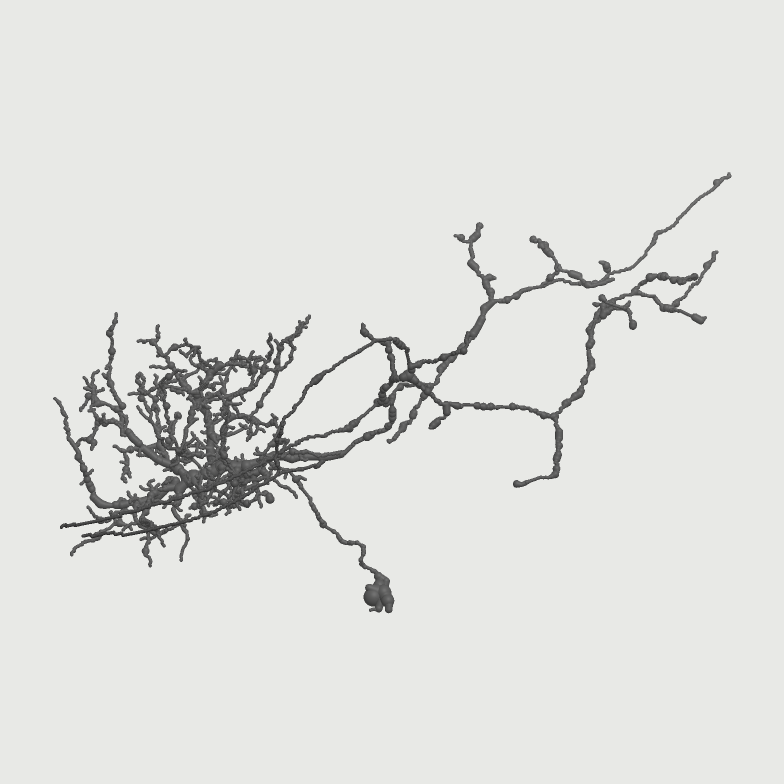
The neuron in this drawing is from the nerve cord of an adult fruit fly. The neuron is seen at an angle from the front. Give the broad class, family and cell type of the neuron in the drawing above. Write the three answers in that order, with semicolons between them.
ascending neuron; hemilineage 05B; AN05B104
